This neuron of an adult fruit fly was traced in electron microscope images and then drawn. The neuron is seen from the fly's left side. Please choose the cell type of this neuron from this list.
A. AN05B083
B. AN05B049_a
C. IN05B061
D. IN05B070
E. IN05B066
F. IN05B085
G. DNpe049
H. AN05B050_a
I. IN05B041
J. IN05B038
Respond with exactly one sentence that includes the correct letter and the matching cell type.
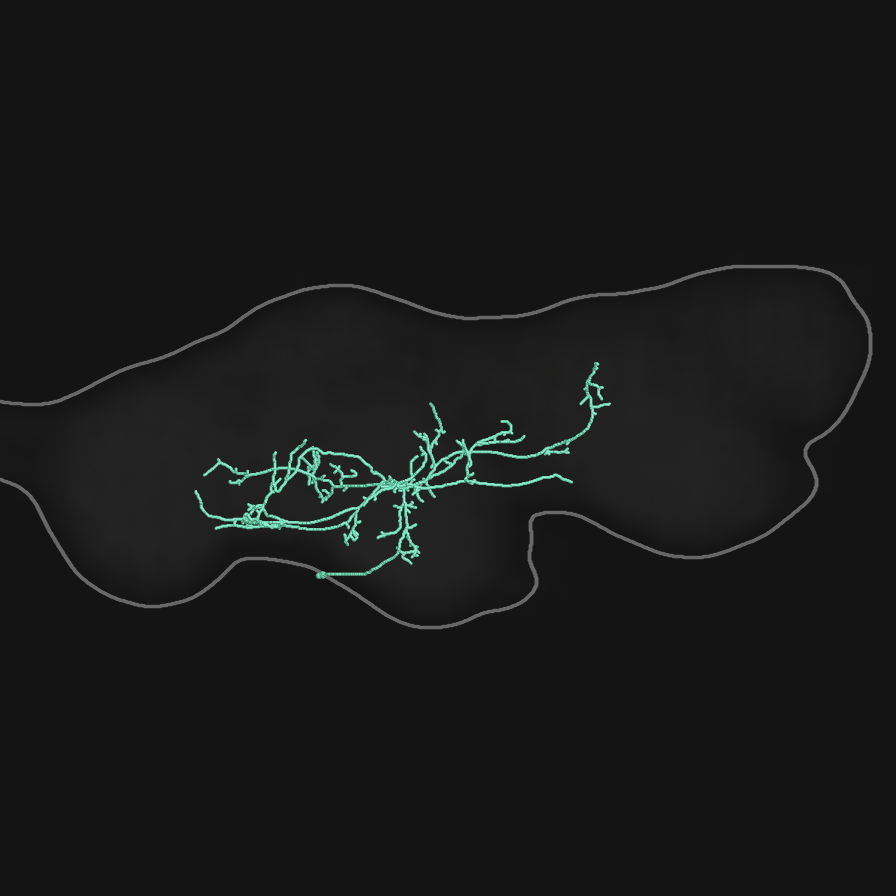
The cell type assigned to the neuron is IN05B066, under option E.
